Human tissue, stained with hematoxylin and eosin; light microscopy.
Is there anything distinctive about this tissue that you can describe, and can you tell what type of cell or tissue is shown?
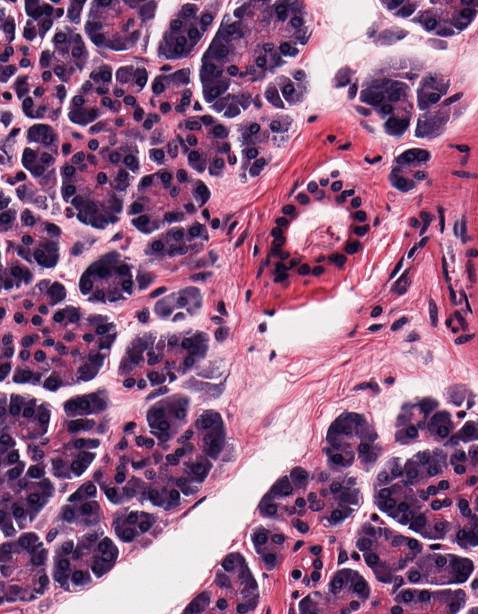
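Acinar cells: round, dark nuclei near the cell base. Upper centre-right: small duct, single layer of cuboidal cells around a small central lumen. Connective tissue between lobules: loose, wavy, pink fibres. No fat cells. Tissue: pancreas.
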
